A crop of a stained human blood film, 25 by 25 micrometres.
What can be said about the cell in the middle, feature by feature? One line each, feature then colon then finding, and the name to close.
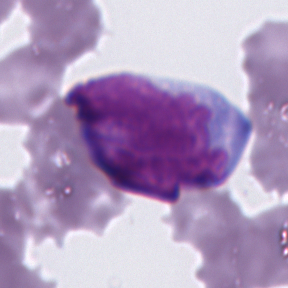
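Outline: angular, straight edges meeting at corners
Cell size: about 17 by 11 micrometres
Nucleus: irregular, ruffled and indented border on the right, about 15 by 10 micrometres
Nuclear share: about 70% of the cell's area
Cytoplasm: pale blue, widest on the right, no visible vacuoles
Cell type: myeloblast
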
